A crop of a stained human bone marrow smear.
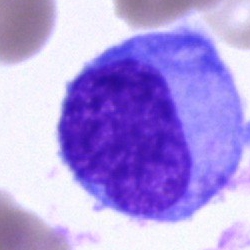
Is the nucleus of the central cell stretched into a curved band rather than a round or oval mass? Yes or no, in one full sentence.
No, the nucleus takes the form of a single compact round or oval mass.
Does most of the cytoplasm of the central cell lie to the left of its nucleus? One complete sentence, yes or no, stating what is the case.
No, on the left side of the cell lies its nucleus.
